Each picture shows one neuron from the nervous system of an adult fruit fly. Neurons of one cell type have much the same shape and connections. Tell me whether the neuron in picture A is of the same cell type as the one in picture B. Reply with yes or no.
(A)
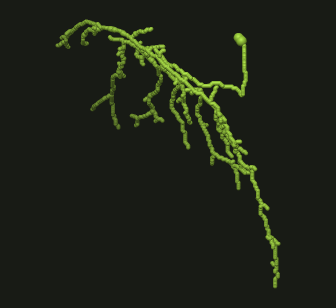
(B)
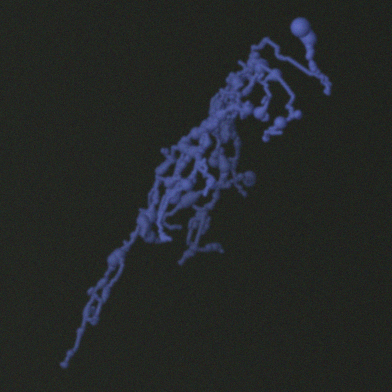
no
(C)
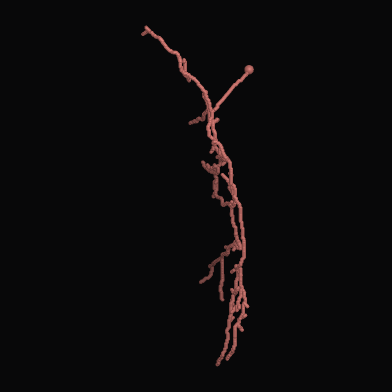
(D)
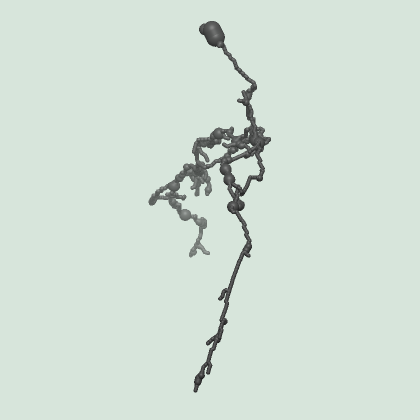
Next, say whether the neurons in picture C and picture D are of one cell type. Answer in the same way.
yes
